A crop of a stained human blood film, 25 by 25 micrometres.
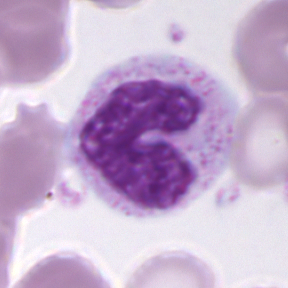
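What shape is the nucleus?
It is deeply indented into a C shape, with the notch opening to the right.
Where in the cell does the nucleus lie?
Toward the left side.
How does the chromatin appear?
Dark purple and coarsely clumped.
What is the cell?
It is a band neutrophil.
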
